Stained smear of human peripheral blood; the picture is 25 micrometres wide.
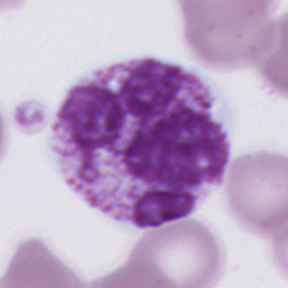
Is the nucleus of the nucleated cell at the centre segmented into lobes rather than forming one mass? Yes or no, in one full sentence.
Yes, the nucleus is formed of separate segments rather than one mass.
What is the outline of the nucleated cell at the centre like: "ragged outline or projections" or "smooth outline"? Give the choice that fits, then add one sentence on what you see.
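Smooth outline. The cell surface has no projections.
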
